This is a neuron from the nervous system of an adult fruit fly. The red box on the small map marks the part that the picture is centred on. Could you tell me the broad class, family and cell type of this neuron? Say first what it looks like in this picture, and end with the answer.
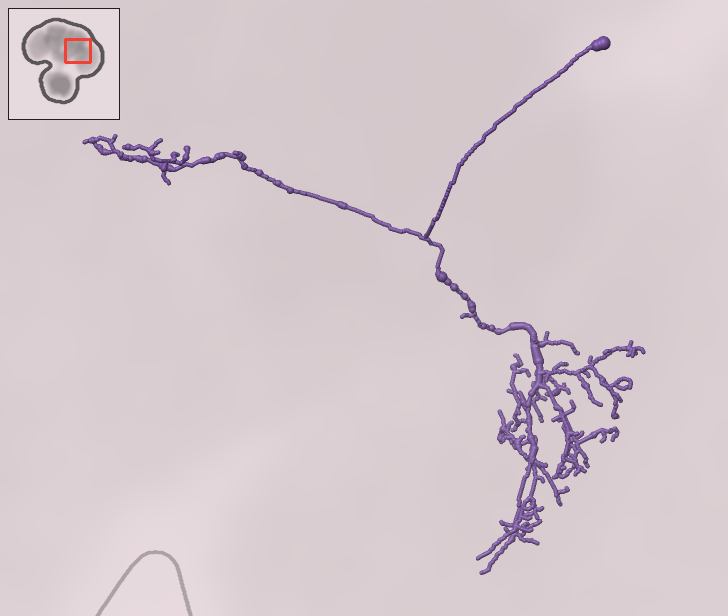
The cell body is at the upper right of the picture. Dozens of branch ends can be seen. This is a visual projection neuron. The family is hemilineage VPNd1. It is of cell type LC22.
